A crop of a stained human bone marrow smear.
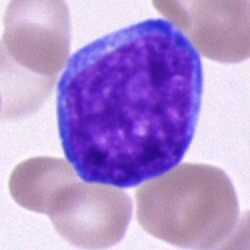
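Blast at the centre of the smear. First, the outline is angular, with several fairly straight sides. Second, the nucleus fills almost the whole cell. Third, the chromatin is mottled dark purple, with small paler spaces between clumps. Last, no vacuoles are seen in the cytoplasm.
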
